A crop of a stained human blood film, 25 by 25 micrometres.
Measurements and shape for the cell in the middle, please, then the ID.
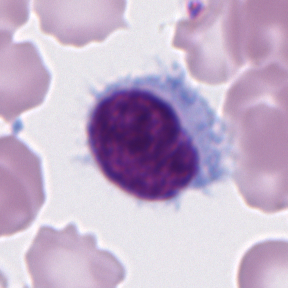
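Let's start with where the nucleus sits: off-centre, toward the lower left of the cell. It is oval in outline and measures about 11 by 8 micrometres. Its chromatin is dark purple and densely stained all the way through. Now look at the cytoplasm, which is pale blue; most of it lies on the upper right side of the nucleus. This is a hairy cell.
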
